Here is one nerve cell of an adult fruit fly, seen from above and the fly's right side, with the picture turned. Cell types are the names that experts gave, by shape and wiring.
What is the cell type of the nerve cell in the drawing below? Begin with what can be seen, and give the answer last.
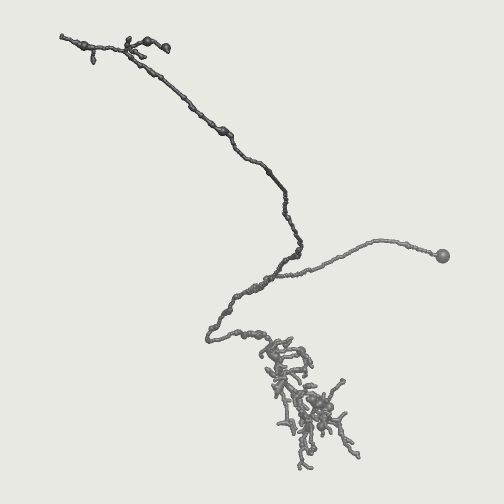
The cell body can be seen on the right of the picture. Dozens of branch ends can be seen. Its broad class is visual projection neuron. The cell type is LC24.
